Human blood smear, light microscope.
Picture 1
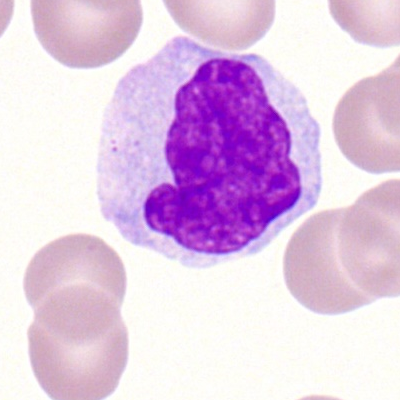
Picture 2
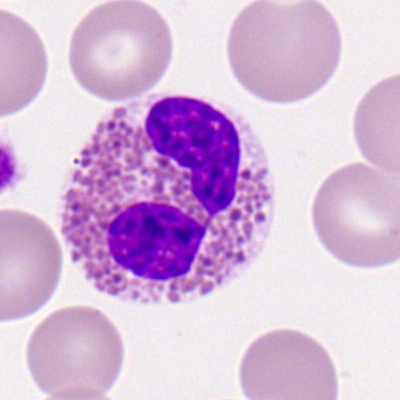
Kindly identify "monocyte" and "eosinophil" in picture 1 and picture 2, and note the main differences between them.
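Let's settle the names first: the monocyte is in picture 1 and the eosinophil in picture 2. Compare the outlines: the monocyte's is slightly irregular and angular, the eosinophil's round and smooth. The monocyte has plentiful pale grey-blue cytoplasm with no clear vacuoles and only a few fine pinkish dots on its left side.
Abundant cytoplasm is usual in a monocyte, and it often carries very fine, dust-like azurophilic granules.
The eosinophil's nucleus has two lobes, one at the upper right and one at the lower left. Its chromatin is dark purple and coarsely clumped, and no nucleoli are visible.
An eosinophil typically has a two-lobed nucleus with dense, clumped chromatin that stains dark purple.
Numerous coarse round granules fill the eosinophil's cytoplasm.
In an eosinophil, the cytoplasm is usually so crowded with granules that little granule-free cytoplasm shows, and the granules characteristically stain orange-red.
Around the monocyte, red cells lie without overlapping it.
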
